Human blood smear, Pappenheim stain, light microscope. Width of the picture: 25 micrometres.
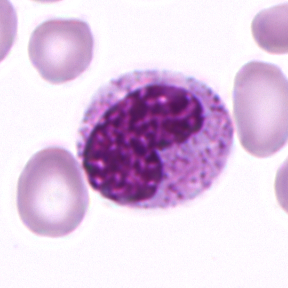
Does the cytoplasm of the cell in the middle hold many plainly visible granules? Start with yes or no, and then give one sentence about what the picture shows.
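Yes. Fine violet-pink granules are scattered throughout the cytoplasm.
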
